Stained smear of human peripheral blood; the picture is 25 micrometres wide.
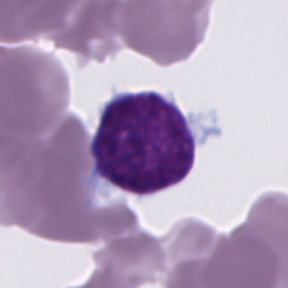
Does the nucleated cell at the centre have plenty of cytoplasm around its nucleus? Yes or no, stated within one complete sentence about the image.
No, its nucleus occupies most of the cell, with scant cytoplasm.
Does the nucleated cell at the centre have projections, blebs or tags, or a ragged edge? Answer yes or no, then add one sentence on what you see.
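Yes. Faint pale blue, thread-like wisps extend outward from the cell surface.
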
